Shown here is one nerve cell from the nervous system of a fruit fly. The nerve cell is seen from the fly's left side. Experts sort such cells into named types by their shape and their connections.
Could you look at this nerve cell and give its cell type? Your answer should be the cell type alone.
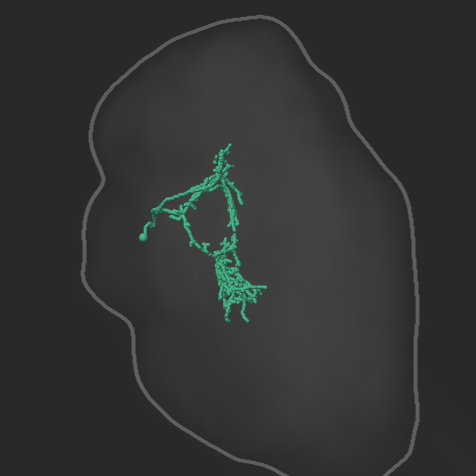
aSP10C_b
